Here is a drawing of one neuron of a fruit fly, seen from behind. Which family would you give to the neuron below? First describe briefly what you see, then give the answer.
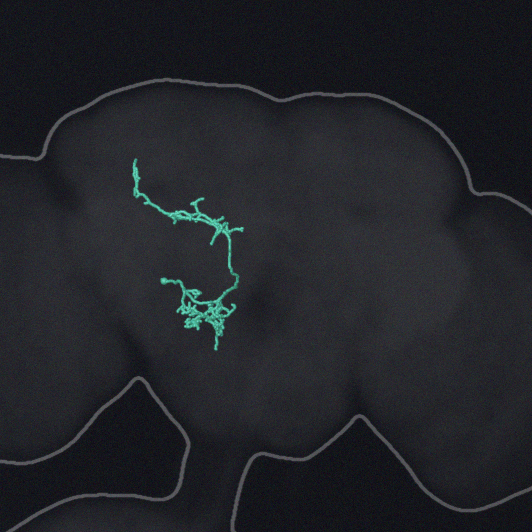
As drawn here it is taller than it is wide. It is a central-brain intrinsic neuron. Its family is hemilineage VESa2.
